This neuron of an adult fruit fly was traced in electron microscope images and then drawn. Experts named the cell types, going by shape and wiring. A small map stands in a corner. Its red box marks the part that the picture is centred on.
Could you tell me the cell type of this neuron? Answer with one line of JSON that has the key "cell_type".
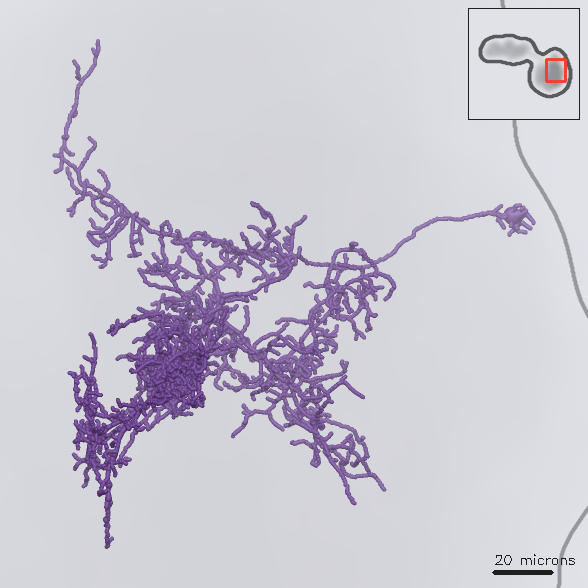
{"cell_type": "PS065"}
